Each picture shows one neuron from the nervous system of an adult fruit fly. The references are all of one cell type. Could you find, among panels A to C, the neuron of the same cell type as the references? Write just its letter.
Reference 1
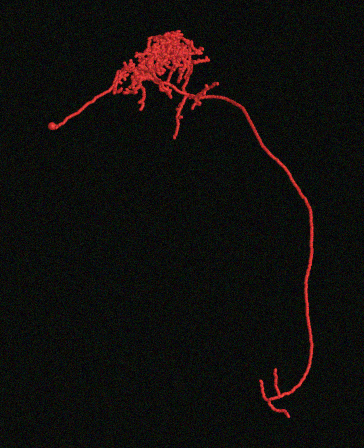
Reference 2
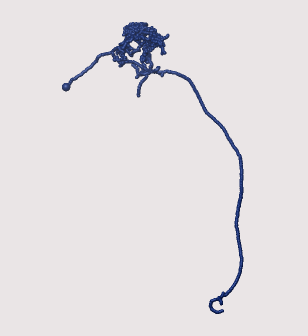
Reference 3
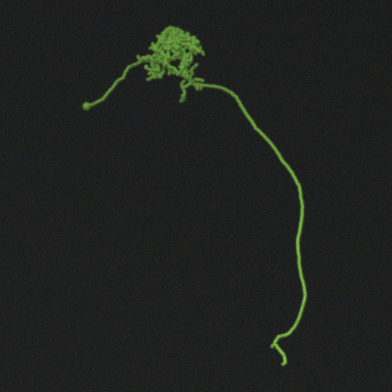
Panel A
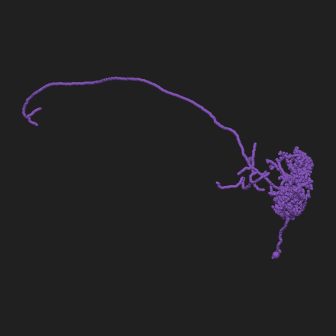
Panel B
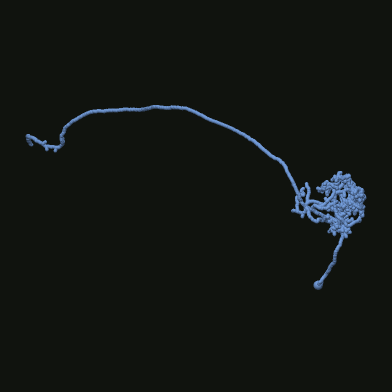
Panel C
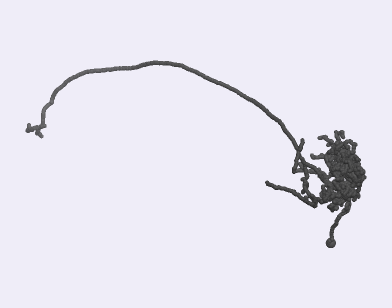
A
